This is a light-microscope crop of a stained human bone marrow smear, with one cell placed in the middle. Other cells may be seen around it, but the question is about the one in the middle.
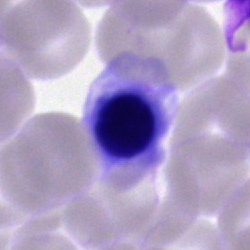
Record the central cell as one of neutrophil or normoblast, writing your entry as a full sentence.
The cell at the centre of the field is a normoblast.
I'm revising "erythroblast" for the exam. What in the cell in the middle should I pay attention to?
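This cell is an erythroblast. Its chromatin is very dark and evenly dense, with no pattern visible within it, and its cytoplasm is pale lilac. The outline of the cell is irregular rather than smoothly round.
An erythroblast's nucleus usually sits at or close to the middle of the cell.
Here more of the cytoplasm lies above the nucleus than below it, so the nucleus lies off the middle, and in this respect the cell does not match what is usual.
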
